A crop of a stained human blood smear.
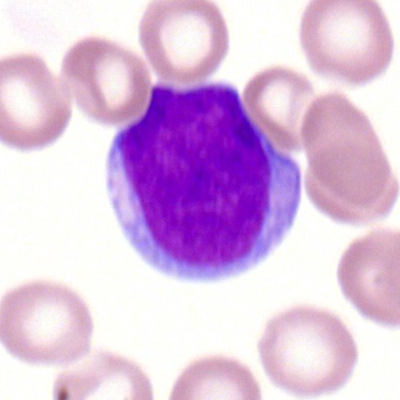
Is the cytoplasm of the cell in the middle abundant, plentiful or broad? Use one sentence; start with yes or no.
No, most of the cell is taken up by its nucleus.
